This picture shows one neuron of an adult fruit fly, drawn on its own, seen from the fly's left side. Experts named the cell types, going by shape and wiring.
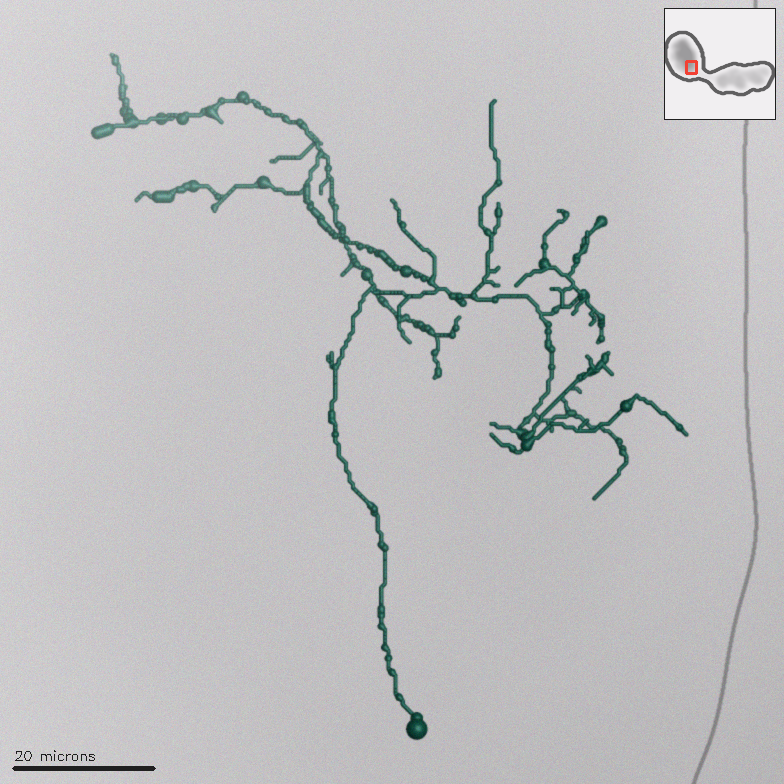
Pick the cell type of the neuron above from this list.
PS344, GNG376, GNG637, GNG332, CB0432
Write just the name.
GNG332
